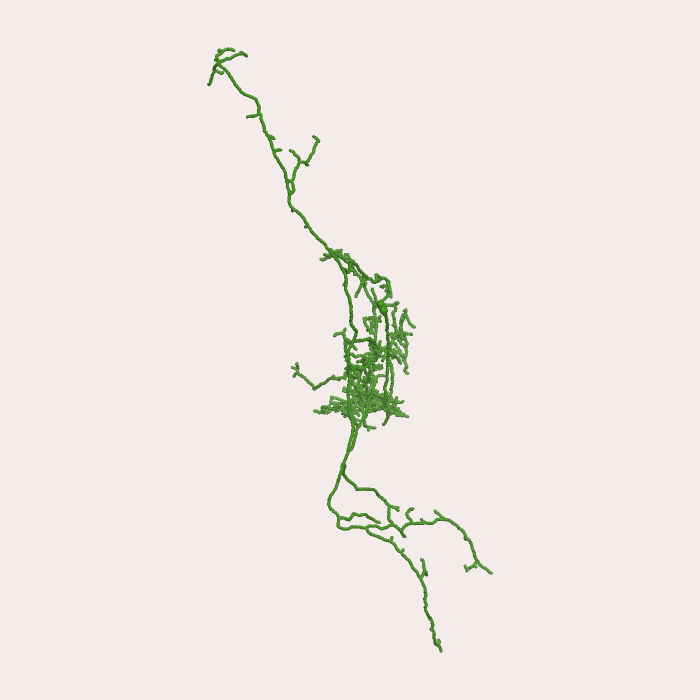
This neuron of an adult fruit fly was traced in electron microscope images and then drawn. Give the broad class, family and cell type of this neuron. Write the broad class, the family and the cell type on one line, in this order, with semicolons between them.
nerve-cord intrinsic neuron; hemilineage 19A; IN19A032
